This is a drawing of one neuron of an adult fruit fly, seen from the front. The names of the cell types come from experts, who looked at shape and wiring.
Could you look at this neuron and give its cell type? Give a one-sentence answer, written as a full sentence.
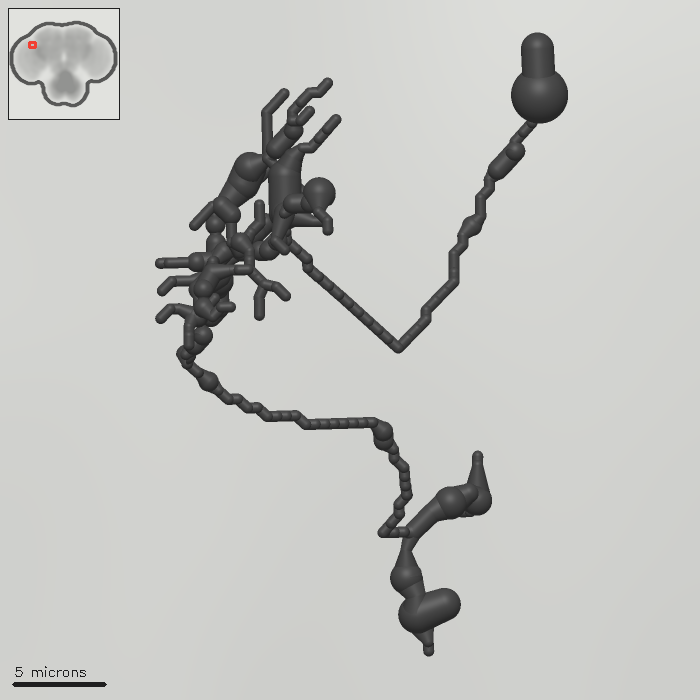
On the level of cell type, this neuron is T4b.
